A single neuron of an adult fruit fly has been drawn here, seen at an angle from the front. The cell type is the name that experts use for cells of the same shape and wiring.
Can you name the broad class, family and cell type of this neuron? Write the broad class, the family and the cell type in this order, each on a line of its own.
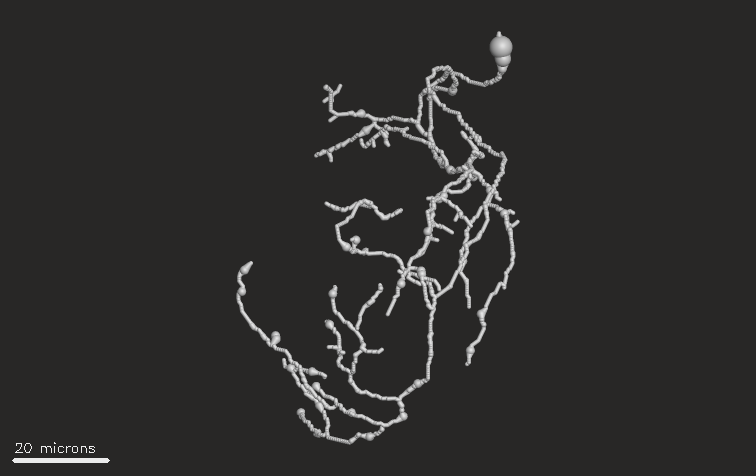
central-brain intrinsic neuron
hemilineage LHd2
SLP311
